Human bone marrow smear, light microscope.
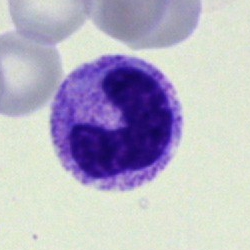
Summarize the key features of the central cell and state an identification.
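Its outline is round and smooth. The nucleus curves like a horseshoe, its open side facing left. Chromatin is dark and coarsely clumped, and no nucleoli can be seen. This is a band neutrophil.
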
